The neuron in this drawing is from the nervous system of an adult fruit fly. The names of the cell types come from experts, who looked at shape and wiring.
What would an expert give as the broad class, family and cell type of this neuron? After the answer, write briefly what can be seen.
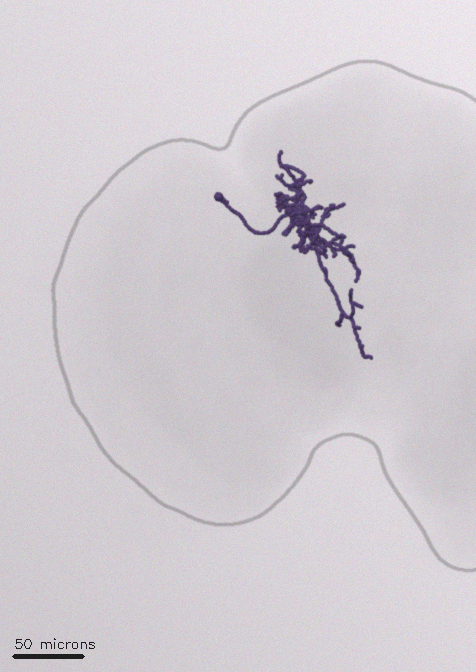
Its broad class is central-brain intrinsic neuron. Its family is hemilineage VLPl4_dorsal. It is of cell type AVLP013. The cell body is at the top of the picture. From top to bottom in the picture it spans about 150 microns.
